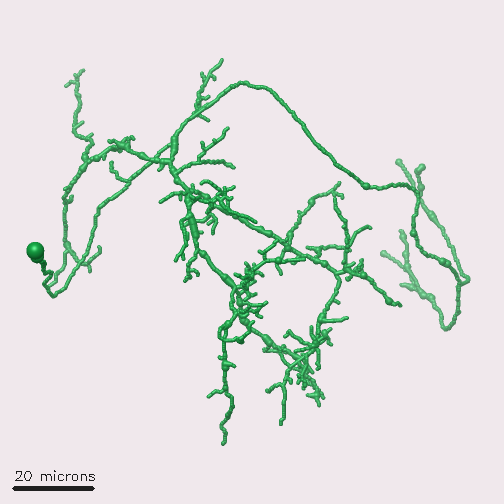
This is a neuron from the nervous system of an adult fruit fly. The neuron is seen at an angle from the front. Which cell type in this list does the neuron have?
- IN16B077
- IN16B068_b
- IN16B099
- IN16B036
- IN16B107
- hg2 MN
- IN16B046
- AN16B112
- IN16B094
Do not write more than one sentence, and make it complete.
To the cell type IN16B094 belongs this neuron.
